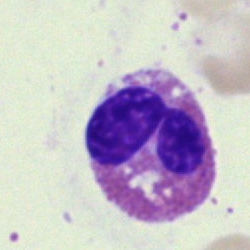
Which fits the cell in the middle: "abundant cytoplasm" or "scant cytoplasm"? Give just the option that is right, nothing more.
Abundant cytoplasm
